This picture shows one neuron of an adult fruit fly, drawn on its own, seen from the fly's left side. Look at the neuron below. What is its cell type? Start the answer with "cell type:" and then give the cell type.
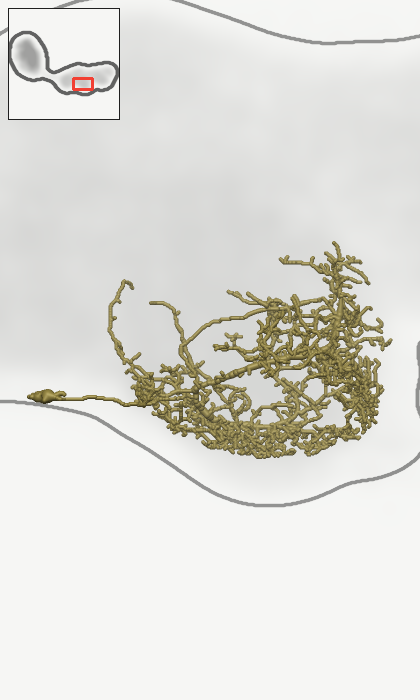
cell type: IN14A004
